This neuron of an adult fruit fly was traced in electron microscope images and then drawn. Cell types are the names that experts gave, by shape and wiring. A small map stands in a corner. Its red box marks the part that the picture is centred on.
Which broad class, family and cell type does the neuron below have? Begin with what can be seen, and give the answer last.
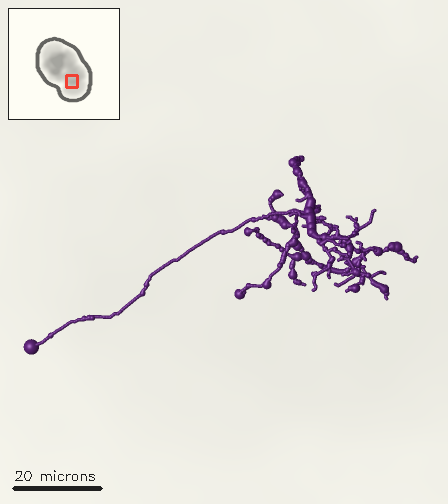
By the scale bar it is about 90 microns wide in this view. In this view it is wider than it is tall. It is a visual projection neuron. Its family is LC. It is of cell type LC12.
